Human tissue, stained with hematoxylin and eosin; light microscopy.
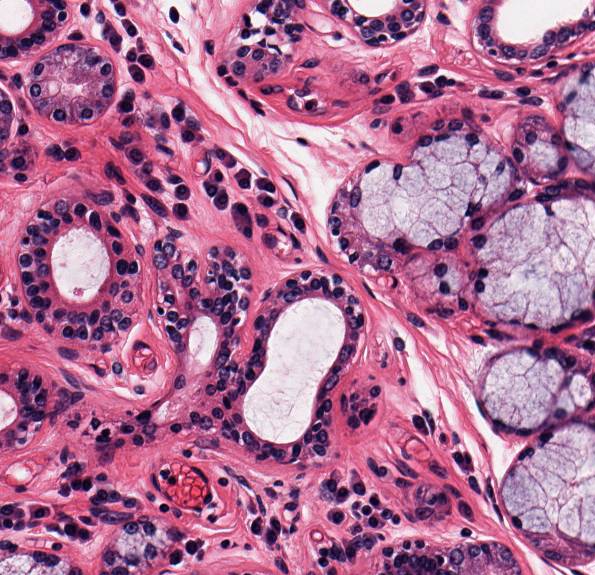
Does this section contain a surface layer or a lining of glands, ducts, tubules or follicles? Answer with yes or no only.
Yes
